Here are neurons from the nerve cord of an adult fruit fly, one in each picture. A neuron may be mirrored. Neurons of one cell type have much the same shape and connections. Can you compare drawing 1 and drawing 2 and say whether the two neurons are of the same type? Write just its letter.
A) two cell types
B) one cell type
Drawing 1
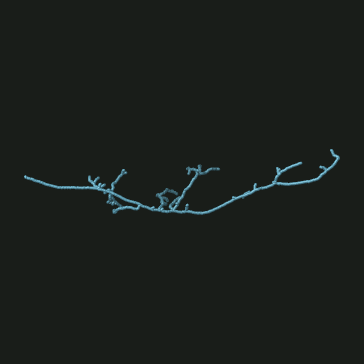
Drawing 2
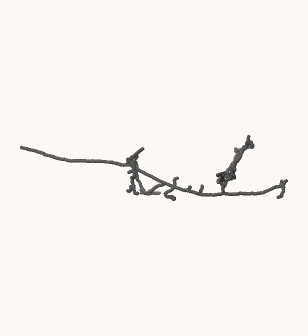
A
